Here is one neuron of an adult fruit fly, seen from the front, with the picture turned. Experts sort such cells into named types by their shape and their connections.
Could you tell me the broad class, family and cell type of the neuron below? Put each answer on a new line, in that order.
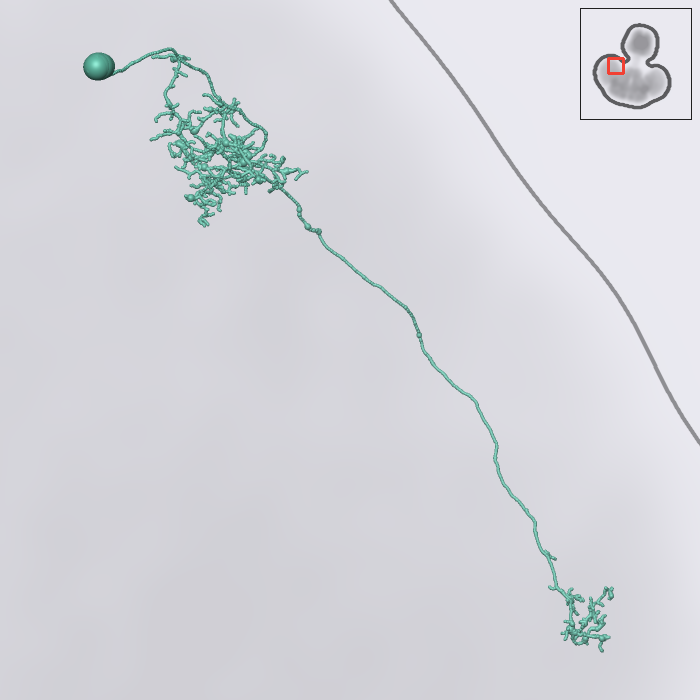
optic-lobe intrinsic neuron
Tm
Tm29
